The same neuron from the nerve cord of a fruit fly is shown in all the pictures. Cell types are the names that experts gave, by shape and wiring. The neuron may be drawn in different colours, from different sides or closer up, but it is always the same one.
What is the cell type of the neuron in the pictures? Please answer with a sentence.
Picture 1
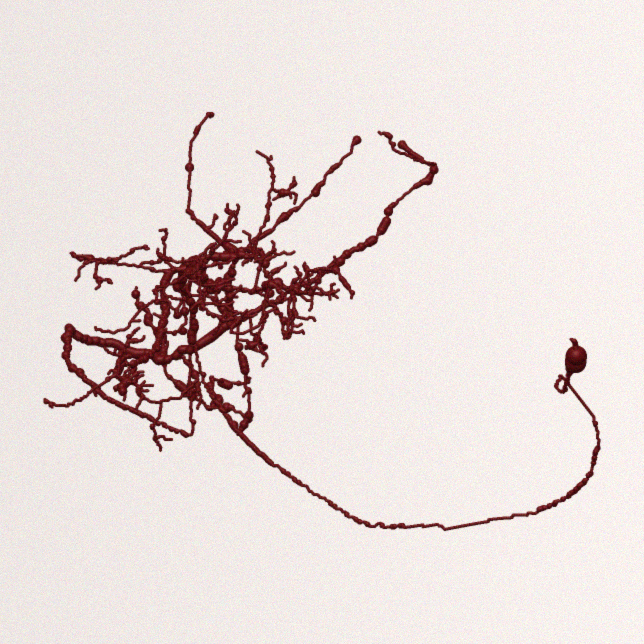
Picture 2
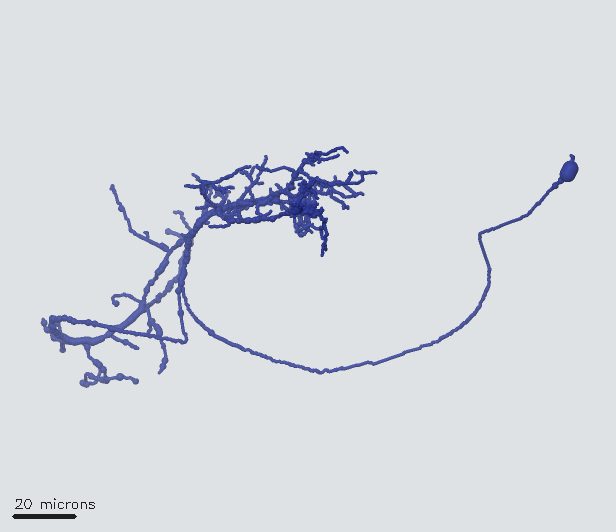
The cell type is IN01A050.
